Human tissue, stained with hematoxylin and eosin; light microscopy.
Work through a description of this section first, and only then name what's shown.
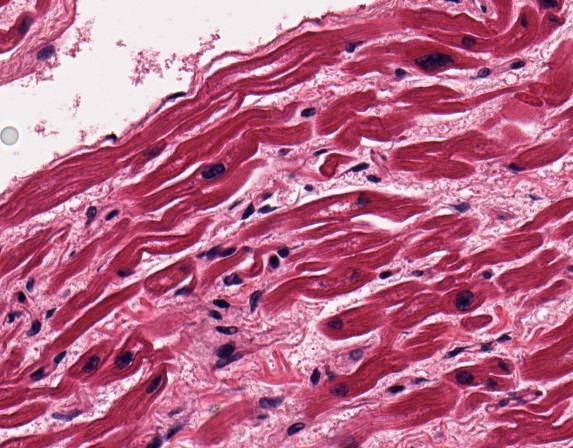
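The muscle fibres have deep red-pink cytoplasm. Pale, loose, wispy connective tissue lies between them, widest in the middle of the field. Small cells with dark, elongated nuclei are scattered in this intervening tissue. Fat cells are absent among the fibres. The tissue is atrial appendage of the heart.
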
